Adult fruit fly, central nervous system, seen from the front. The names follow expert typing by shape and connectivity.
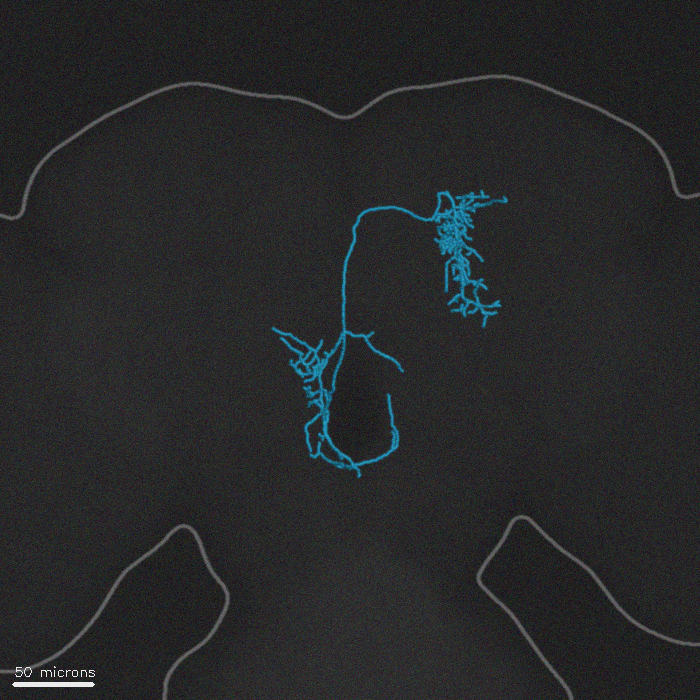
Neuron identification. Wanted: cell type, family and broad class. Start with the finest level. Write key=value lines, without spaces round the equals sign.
cell_type=CL155
family=hemilineage SMPpv1
broad_class=central-brain intrinsic neuron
